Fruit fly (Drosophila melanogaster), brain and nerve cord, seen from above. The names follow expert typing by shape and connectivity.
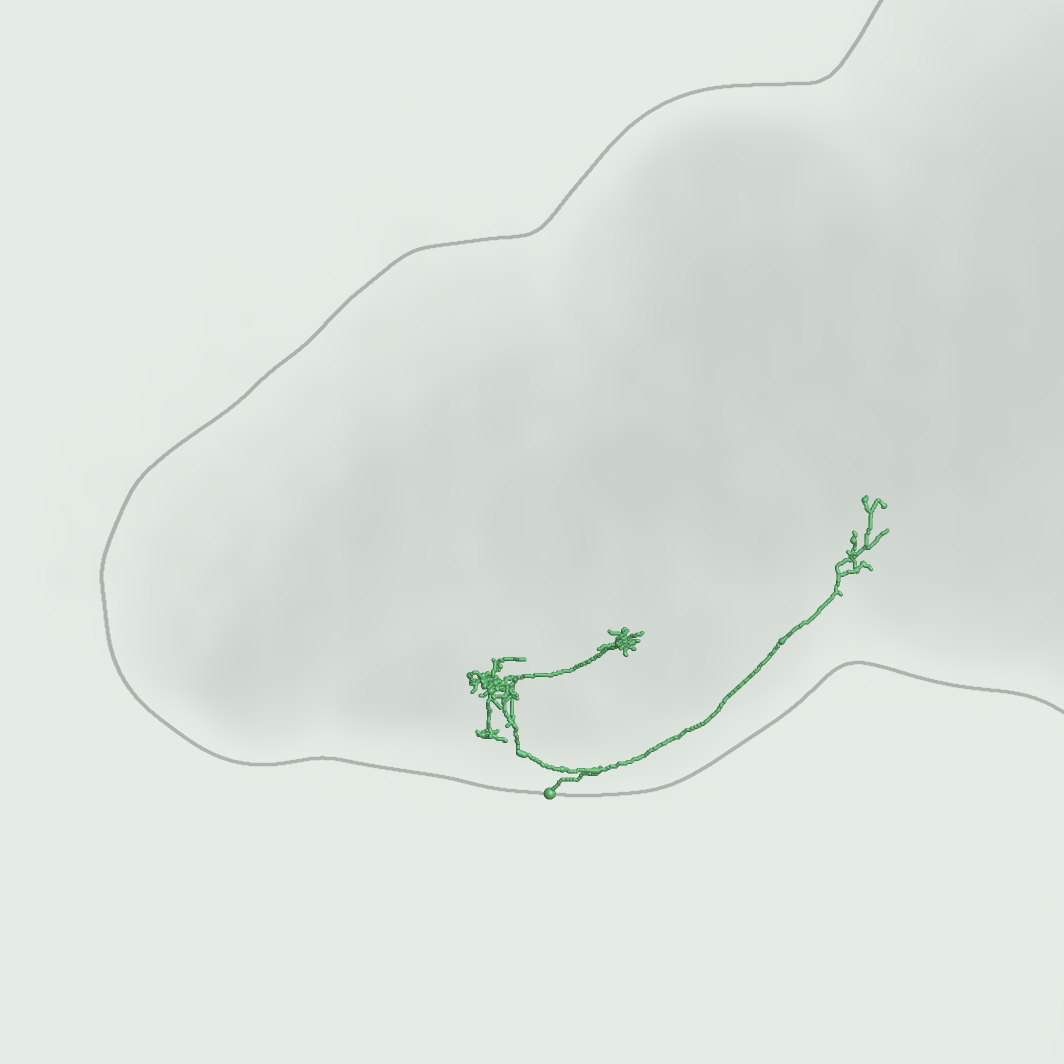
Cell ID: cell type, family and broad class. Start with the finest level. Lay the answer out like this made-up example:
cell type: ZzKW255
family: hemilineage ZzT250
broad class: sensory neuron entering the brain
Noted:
cell type: LLPC1
family: LLPC
broad class: visual projection neuron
